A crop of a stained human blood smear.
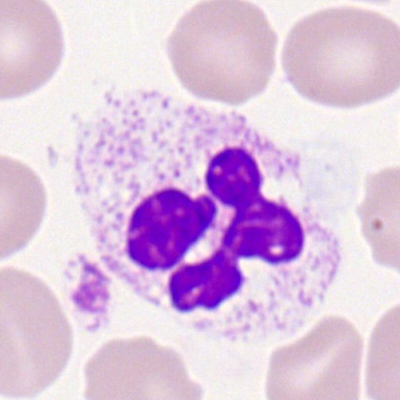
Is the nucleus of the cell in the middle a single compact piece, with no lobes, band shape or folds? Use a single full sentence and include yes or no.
No, its nucleus is not undivided; it is divided into lobes or segments.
